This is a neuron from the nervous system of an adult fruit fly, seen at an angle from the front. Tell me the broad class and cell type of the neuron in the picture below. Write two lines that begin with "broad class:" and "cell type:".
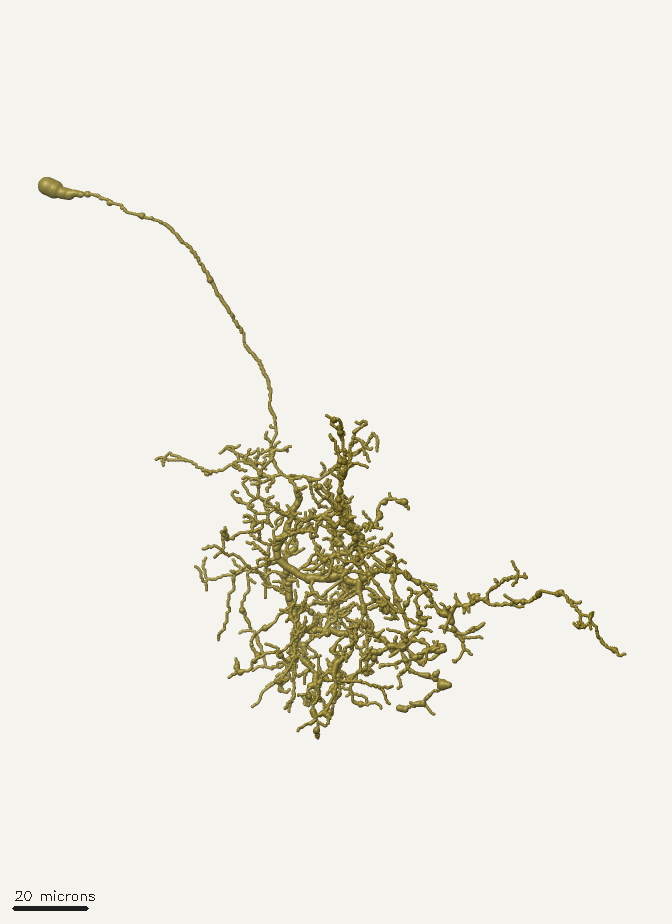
broad class: central-brain intrinsic neuron
cell type: PS106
